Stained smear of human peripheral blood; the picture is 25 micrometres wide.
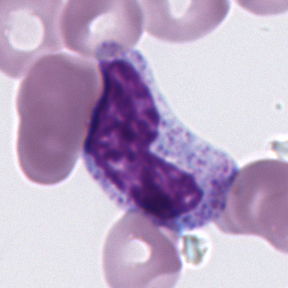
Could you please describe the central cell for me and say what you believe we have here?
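Outline first: irregular and angular rather than round. Next, the nucleus: elongated and bent, curving from the upper left down to the lower right. Then the cytoplasm, most of it to the right of the nucleus, scattered with fine purplish dots. The cell is a metamyelocyte.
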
